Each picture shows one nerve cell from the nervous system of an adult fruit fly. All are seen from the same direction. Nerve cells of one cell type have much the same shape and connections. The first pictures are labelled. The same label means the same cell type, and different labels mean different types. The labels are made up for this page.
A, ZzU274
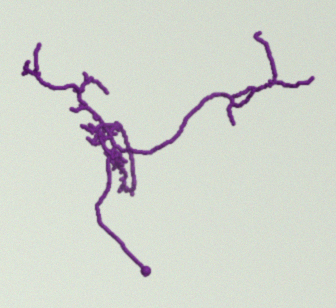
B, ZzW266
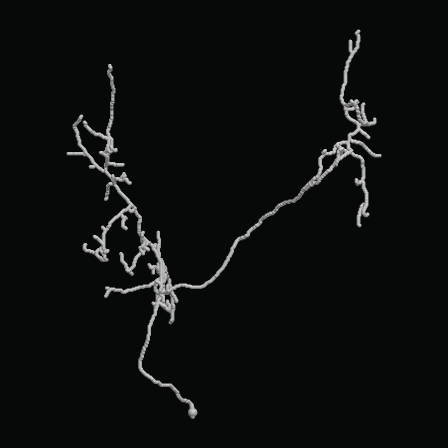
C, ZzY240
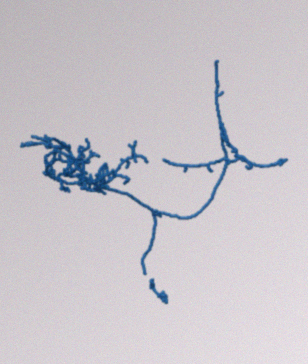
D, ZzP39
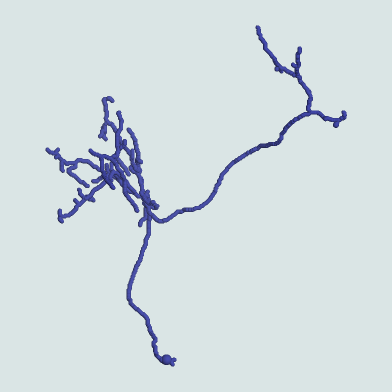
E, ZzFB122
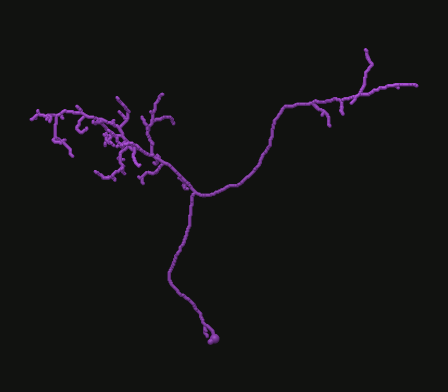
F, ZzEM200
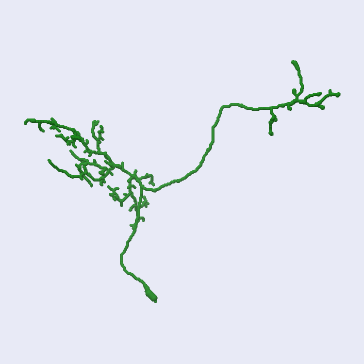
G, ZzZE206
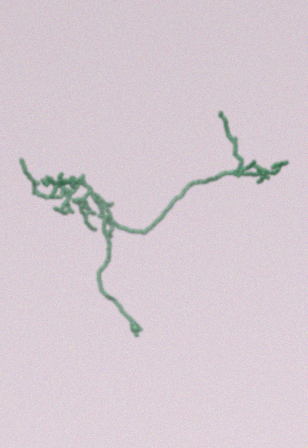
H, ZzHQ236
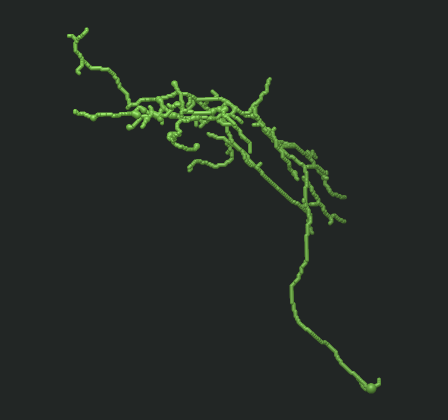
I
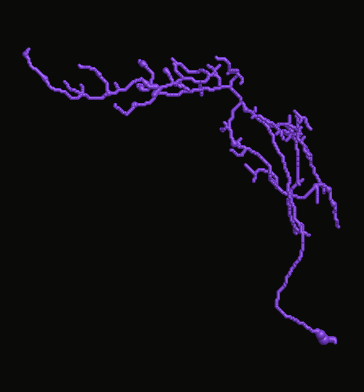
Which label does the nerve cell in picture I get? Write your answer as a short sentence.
It belongs to ZzHQ236.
